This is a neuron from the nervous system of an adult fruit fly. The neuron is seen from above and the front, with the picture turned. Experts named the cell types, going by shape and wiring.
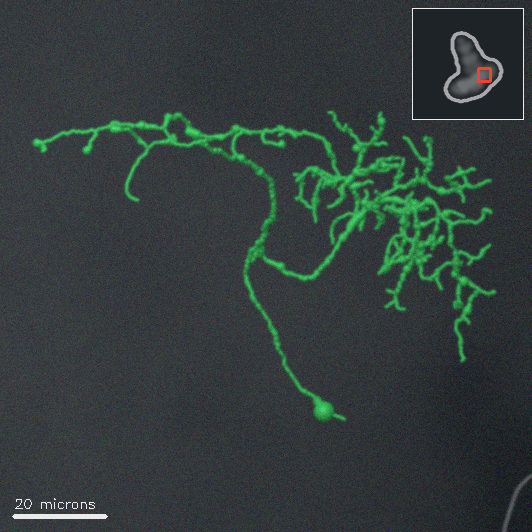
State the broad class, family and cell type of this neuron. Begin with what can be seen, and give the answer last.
The cell body is at the bottom of the picture. From left to right in the picture it spans about 100 microns. The picture shows dozens of branch ends. Its broad class is visual projection neuron. The family is LC. It is of cell type LC25.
